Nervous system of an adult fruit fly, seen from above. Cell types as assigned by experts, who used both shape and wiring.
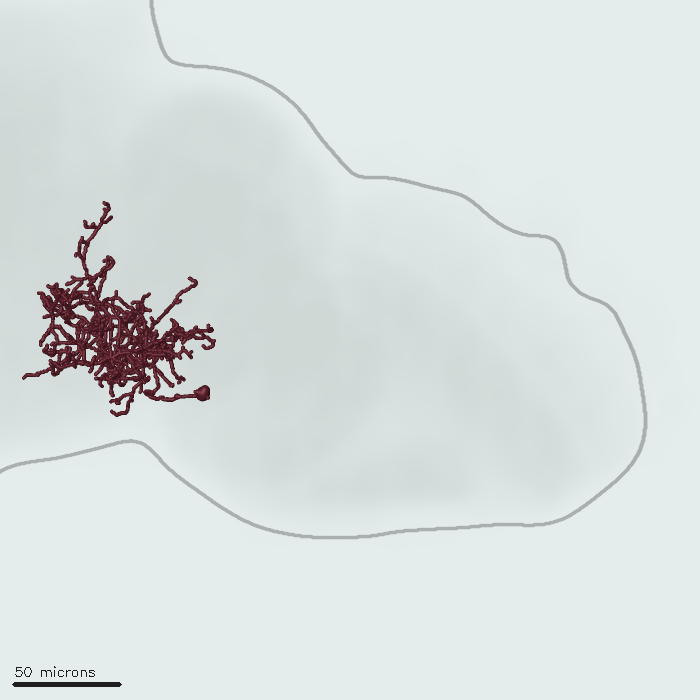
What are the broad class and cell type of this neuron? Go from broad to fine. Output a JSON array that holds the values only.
["central-brain intrinsic neuron", "CL288"]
